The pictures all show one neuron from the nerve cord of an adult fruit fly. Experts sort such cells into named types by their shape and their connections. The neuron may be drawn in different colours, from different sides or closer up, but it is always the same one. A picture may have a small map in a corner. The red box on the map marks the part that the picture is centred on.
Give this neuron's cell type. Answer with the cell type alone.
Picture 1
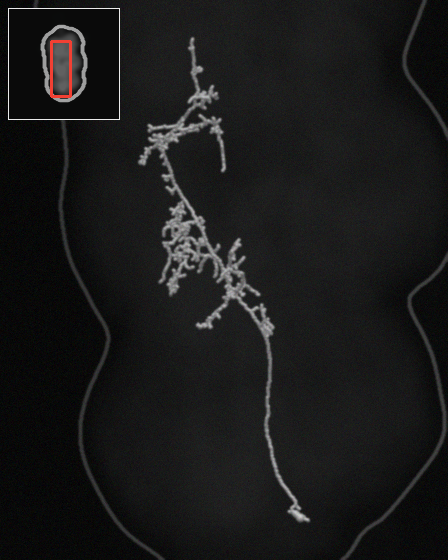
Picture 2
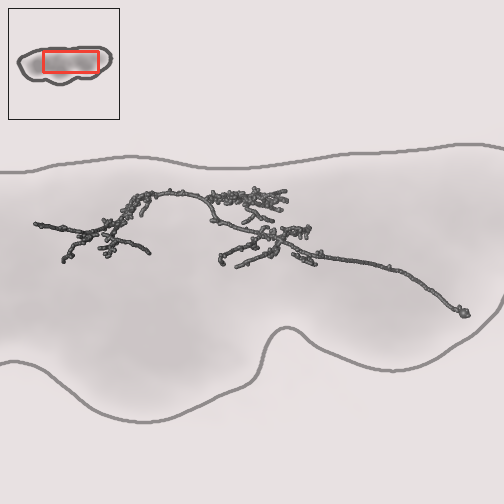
IN06B053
